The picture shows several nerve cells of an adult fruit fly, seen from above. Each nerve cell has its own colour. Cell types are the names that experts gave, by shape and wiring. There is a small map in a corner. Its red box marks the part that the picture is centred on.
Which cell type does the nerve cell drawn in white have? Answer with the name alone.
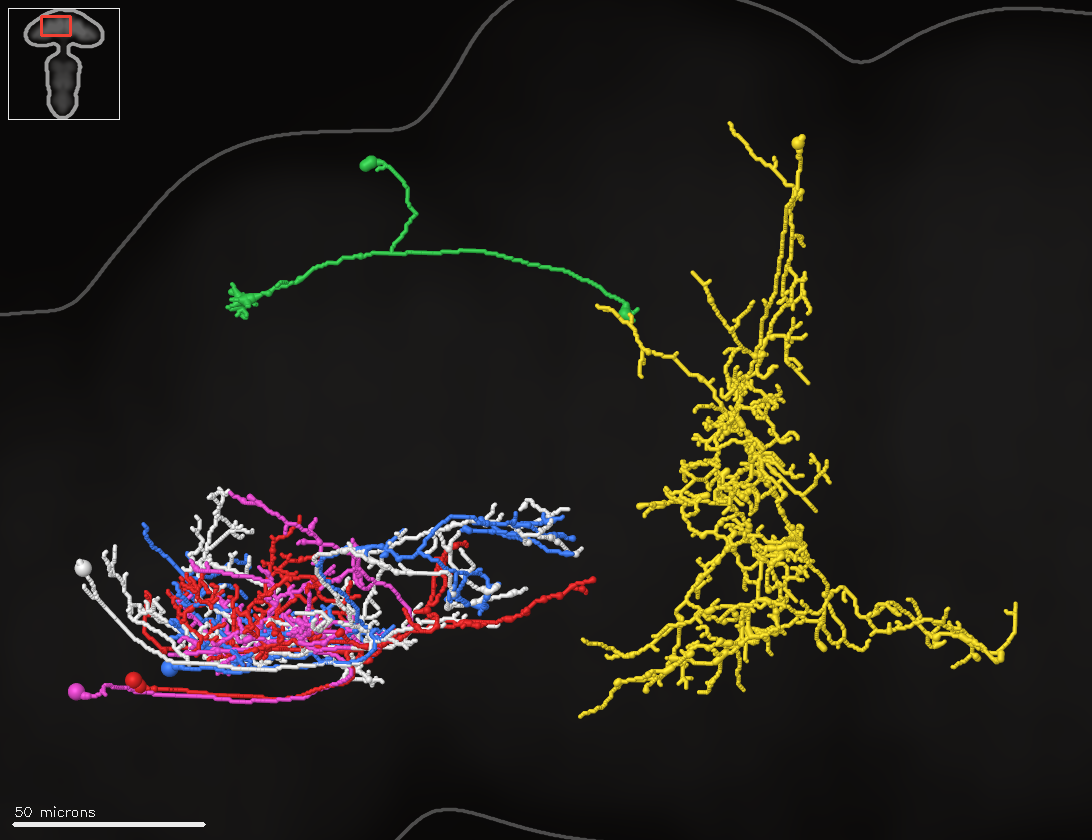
LHPV6h1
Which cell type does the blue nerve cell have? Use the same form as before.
LHPV6h1_b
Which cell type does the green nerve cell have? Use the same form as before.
TuBu08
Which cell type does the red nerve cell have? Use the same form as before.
LHPV4g2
